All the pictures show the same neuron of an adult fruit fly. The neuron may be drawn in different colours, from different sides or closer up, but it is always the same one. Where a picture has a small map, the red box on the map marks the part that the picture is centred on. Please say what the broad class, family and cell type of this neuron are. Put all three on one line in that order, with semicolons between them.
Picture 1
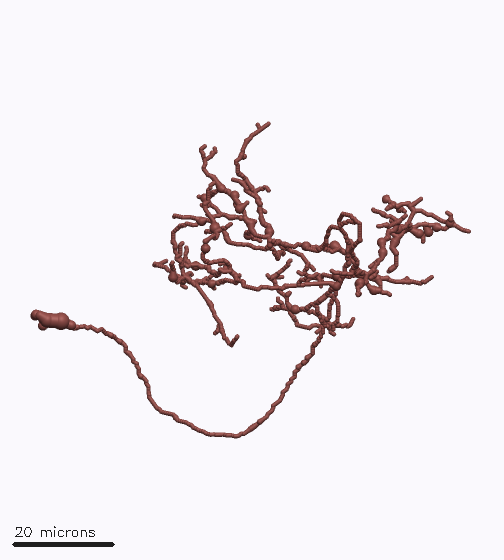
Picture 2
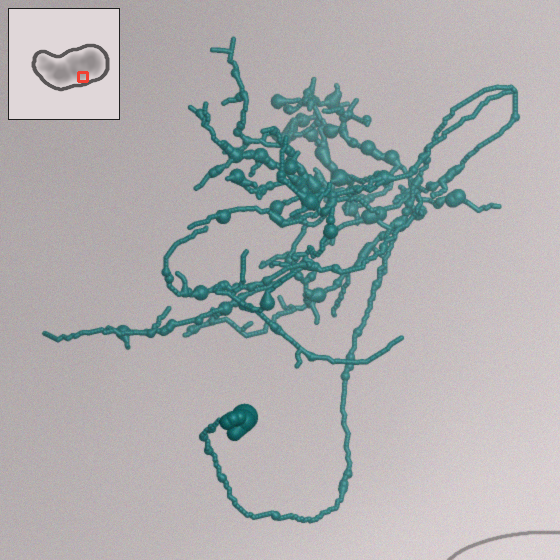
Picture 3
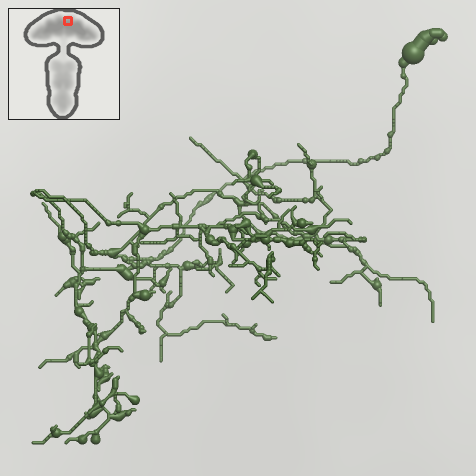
central-brain intrinsic neuron; hemilineage TRdm; GNG320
